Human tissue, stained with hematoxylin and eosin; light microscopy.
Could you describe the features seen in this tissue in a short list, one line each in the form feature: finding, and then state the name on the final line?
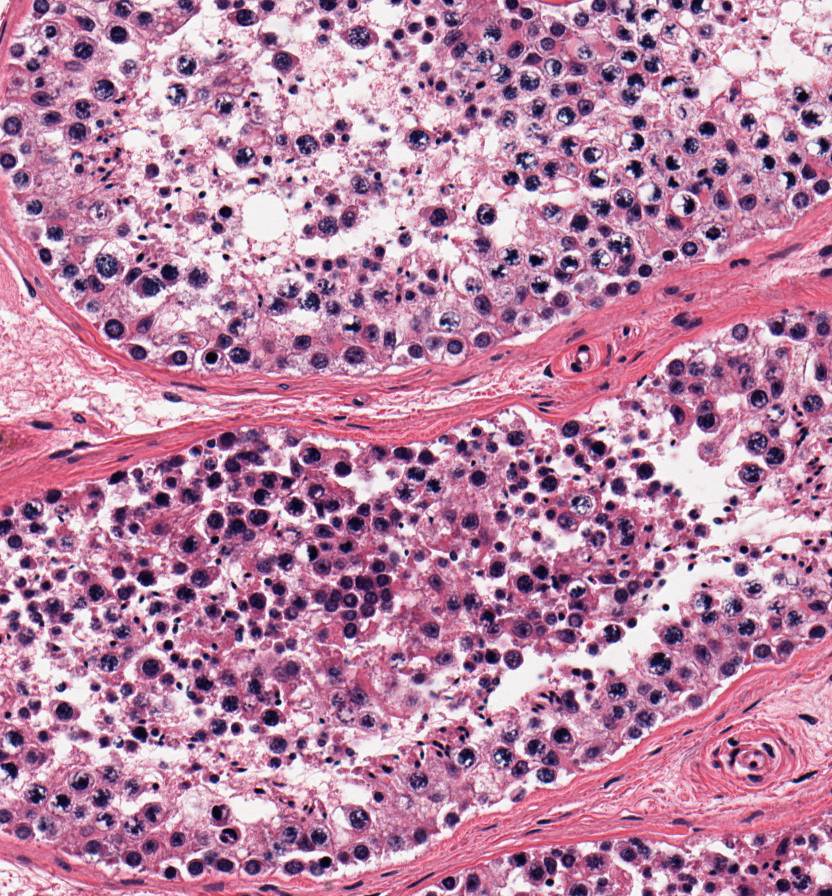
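Layout: two large rounded tubular units, one across the top, one across the middle and lower part
Filling: many layers of crowded rounded cells, not one layer
Nuclei: many large, round, with coarse clumped or thread-like dark chromatin; pale cytoplasm around
Vessels: small, round, concentric pink walls, in fibrous bands at mid-right and lower right
Name: testis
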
